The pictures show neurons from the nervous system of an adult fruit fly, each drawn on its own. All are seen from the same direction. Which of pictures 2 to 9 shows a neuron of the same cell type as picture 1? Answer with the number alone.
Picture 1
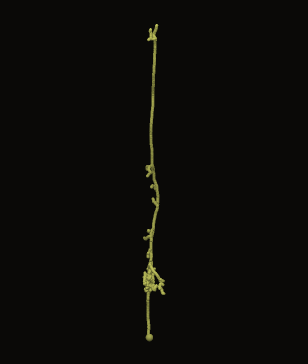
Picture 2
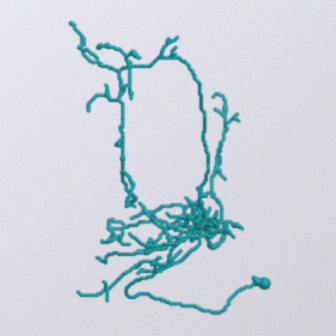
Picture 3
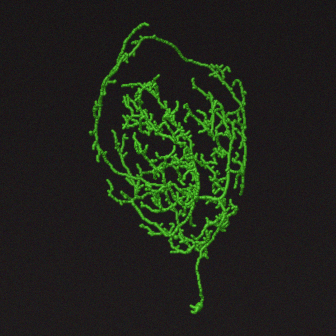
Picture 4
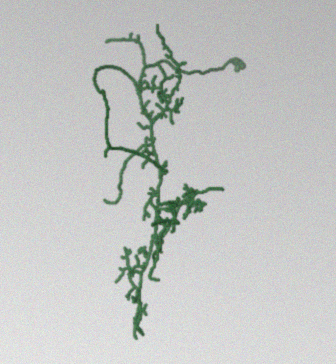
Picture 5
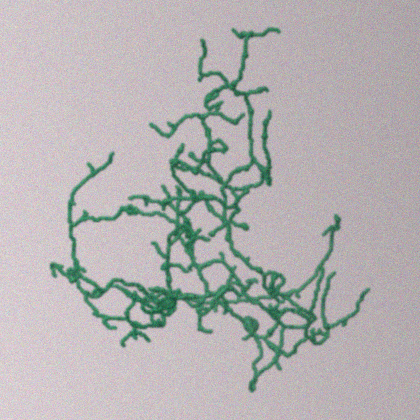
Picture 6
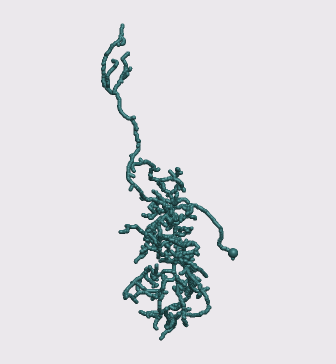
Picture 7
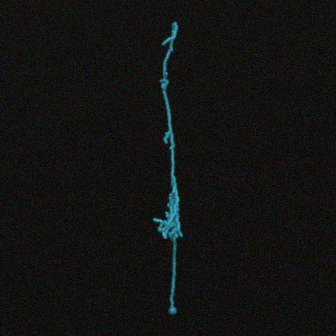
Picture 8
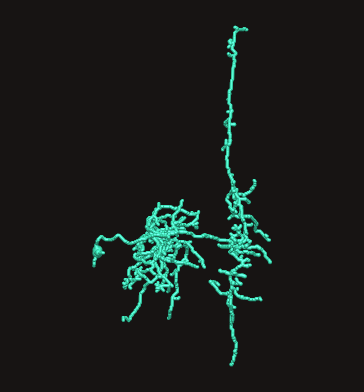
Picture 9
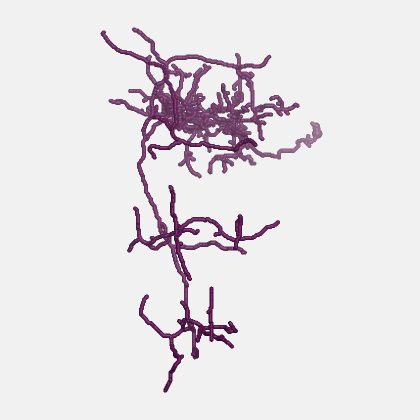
7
